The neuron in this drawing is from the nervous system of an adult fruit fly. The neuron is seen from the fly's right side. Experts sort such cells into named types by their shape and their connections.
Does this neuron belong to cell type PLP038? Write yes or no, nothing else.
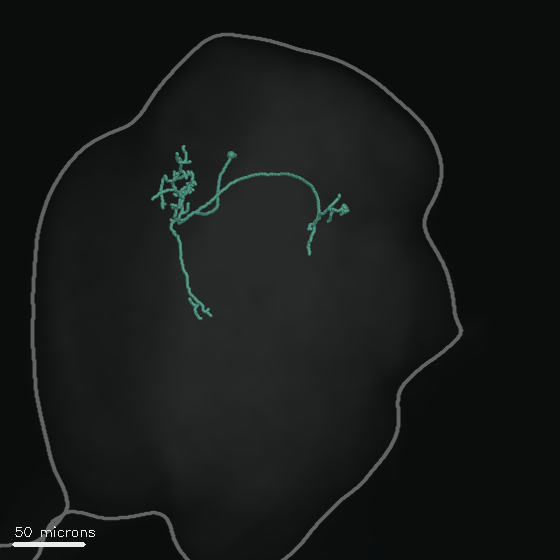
no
